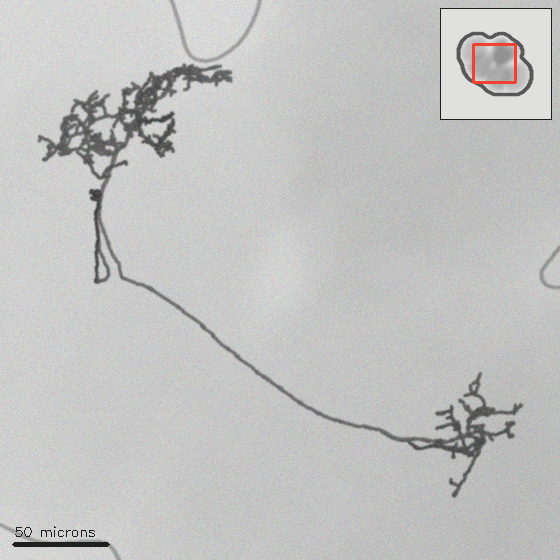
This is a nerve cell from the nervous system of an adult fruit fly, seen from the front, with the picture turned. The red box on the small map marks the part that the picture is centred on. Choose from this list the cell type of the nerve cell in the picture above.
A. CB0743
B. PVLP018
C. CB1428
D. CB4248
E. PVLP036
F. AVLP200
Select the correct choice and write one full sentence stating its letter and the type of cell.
By cell type, the nerve cell is classed as CB4248, which is option D.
